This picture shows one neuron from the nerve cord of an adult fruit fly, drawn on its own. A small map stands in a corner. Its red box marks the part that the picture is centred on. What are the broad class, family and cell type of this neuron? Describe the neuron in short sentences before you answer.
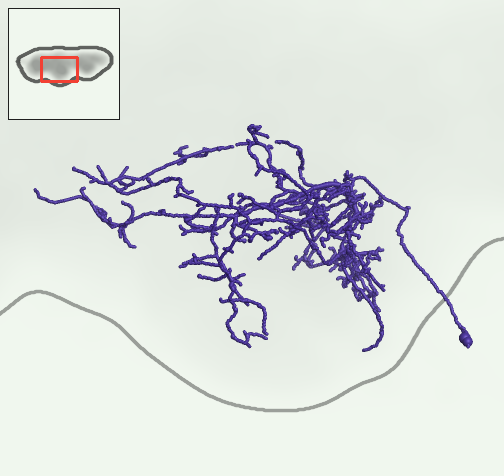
Dozens of branch ends can be seen. As drawn here it is wider than it is tall. This is a nerve-cord intrinsic neuron. The family is hemilineage 03A. It is of cell type IN03A044.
